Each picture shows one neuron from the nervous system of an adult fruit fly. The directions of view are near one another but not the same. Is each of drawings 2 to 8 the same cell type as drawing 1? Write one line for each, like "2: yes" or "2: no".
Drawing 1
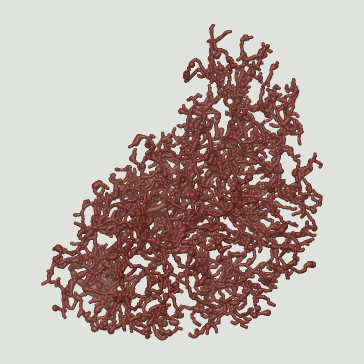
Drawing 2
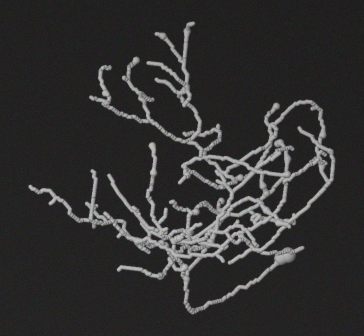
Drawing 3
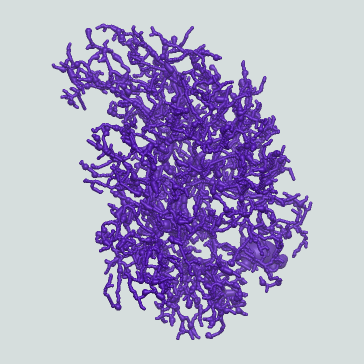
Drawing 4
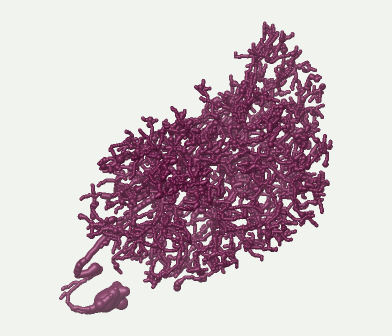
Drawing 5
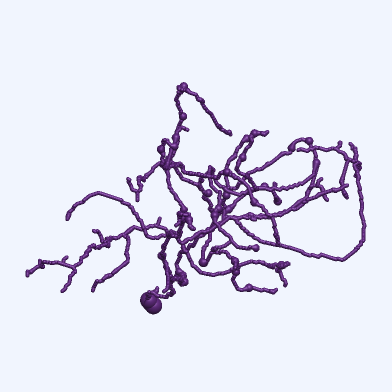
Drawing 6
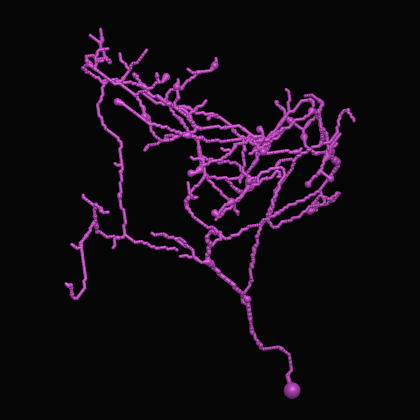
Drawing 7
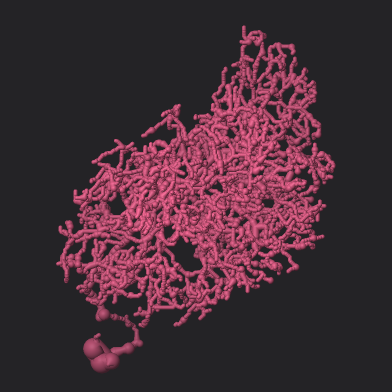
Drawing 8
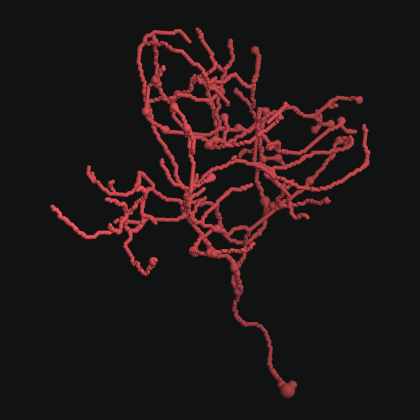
2: no
3: yes
4: yes
5: no
6: no
7: yes
8: no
